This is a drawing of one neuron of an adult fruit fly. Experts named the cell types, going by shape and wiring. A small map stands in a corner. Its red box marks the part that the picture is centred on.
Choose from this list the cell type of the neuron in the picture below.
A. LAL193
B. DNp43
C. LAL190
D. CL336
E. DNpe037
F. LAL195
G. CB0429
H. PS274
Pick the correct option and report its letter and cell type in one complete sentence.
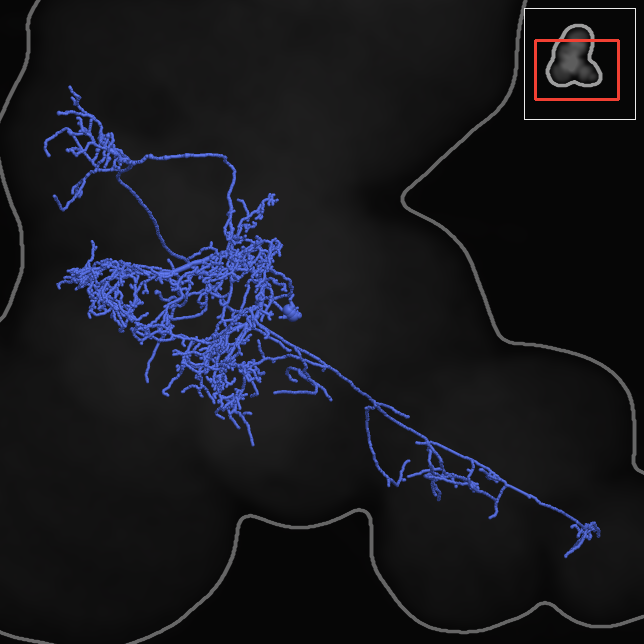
Of all the options, it is B, DNp43, that is the neuron's cell type.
